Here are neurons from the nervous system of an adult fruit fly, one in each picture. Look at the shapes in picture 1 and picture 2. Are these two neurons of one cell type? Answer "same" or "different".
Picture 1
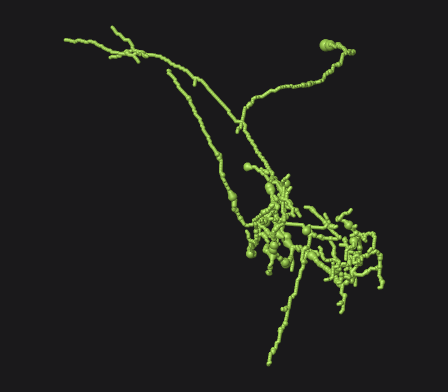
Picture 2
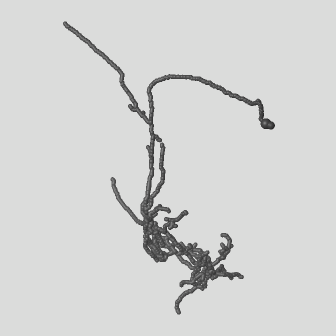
same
